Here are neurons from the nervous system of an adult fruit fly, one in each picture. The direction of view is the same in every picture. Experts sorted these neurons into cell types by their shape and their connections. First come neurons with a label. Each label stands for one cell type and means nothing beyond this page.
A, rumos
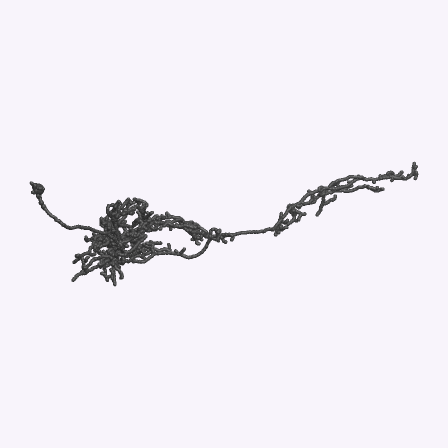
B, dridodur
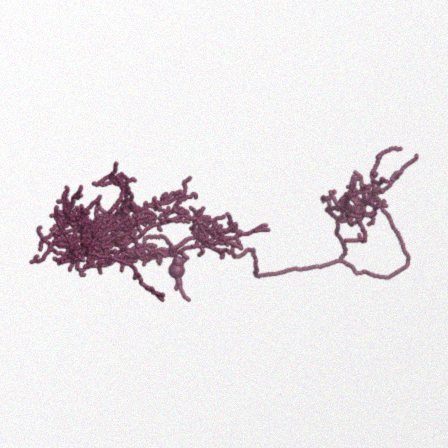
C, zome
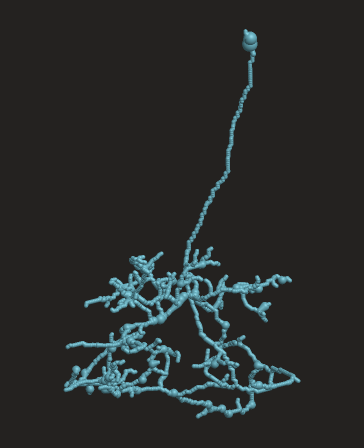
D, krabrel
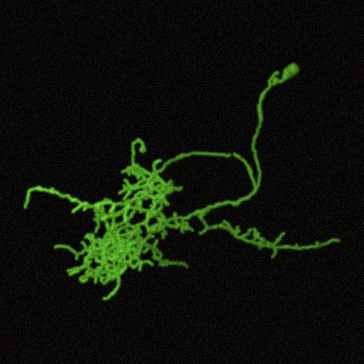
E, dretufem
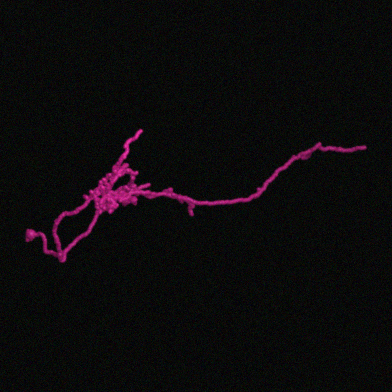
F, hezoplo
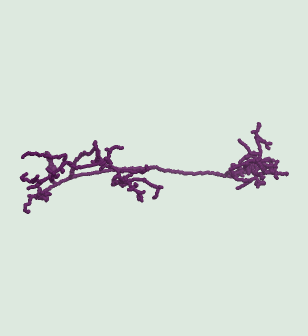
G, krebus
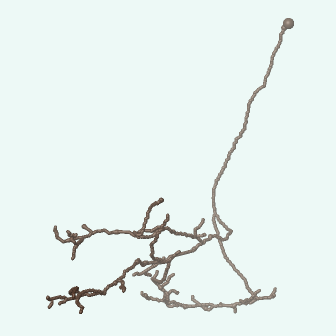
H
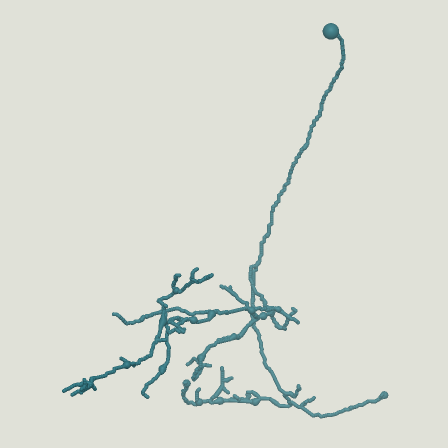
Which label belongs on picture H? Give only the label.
krebus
